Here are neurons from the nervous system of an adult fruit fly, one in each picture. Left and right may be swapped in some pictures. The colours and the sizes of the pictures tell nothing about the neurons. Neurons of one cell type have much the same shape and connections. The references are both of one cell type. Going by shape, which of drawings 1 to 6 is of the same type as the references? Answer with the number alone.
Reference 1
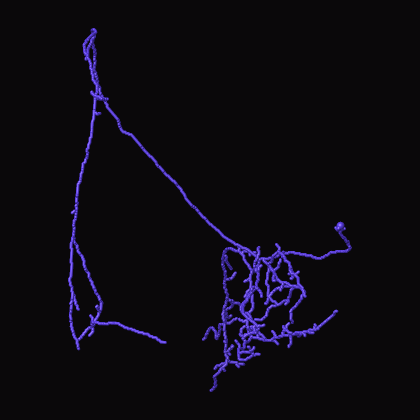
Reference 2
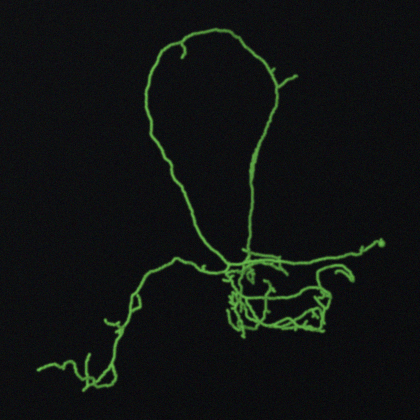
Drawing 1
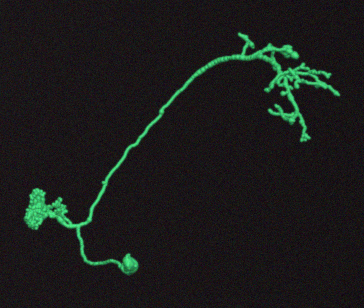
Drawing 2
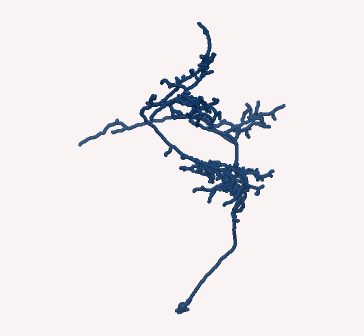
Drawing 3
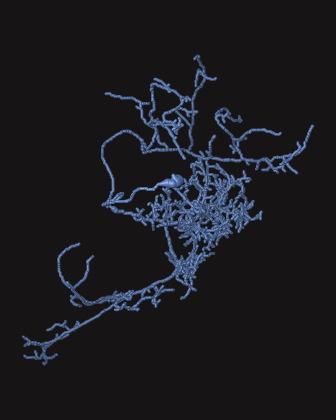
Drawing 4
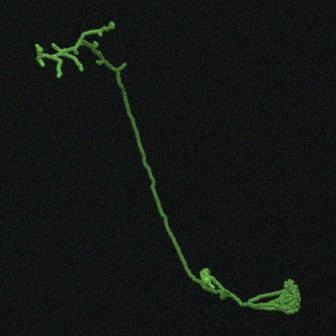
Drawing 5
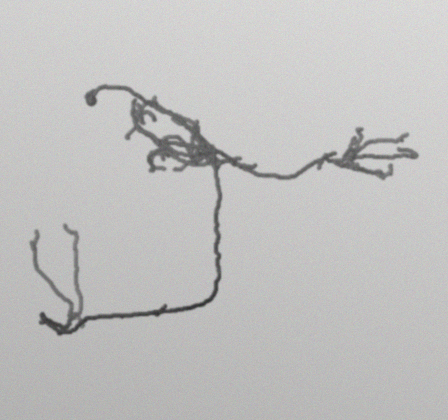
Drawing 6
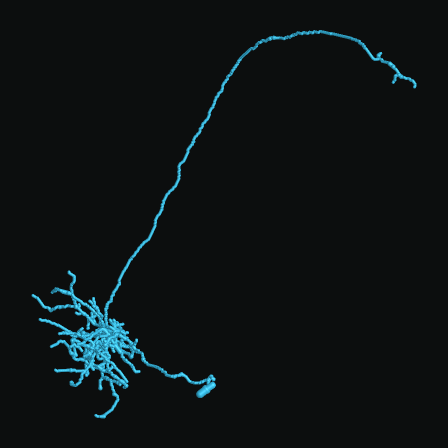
5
